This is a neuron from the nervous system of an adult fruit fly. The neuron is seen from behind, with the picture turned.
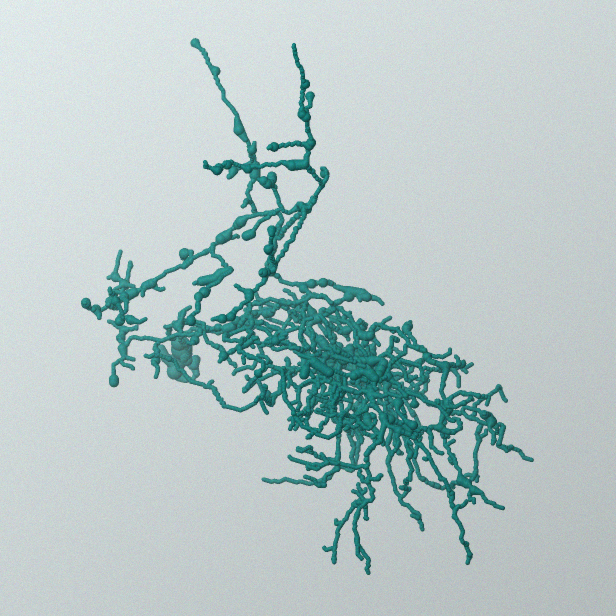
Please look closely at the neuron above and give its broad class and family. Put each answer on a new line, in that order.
central-brain intrinsic neuron
hemilineage SMPad1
